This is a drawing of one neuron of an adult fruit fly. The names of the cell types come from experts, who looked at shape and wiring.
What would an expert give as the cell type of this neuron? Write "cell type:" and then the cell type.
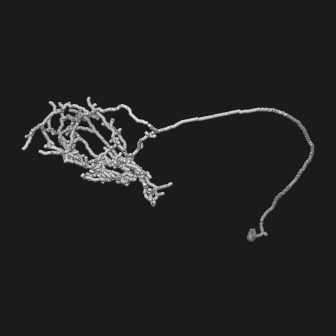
cell type: GNG397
